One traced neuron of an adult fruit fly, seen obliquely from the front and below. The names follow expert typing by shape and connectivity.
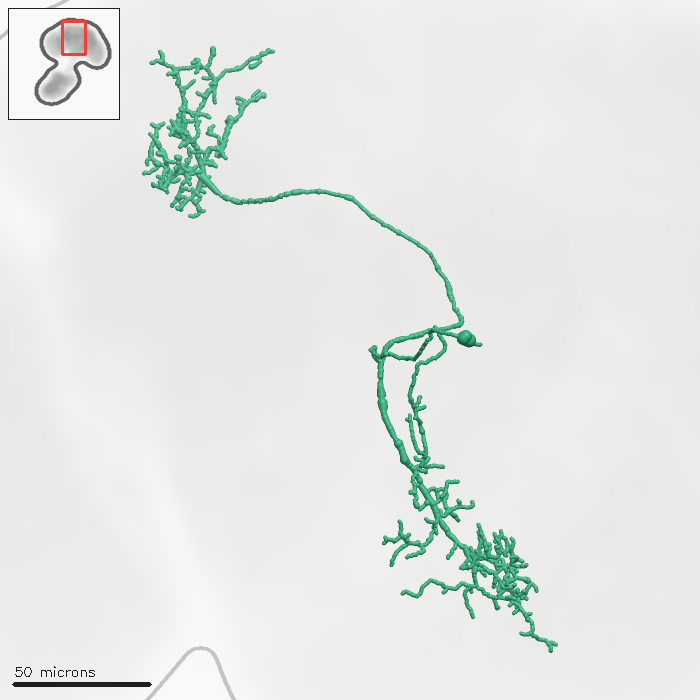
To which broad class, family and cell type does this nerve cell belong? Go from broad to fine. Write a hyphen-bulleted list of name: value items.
- broad class: central-brain intrinsic neuron
- family: hemilineage ALv1
- cell type: AVLP447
